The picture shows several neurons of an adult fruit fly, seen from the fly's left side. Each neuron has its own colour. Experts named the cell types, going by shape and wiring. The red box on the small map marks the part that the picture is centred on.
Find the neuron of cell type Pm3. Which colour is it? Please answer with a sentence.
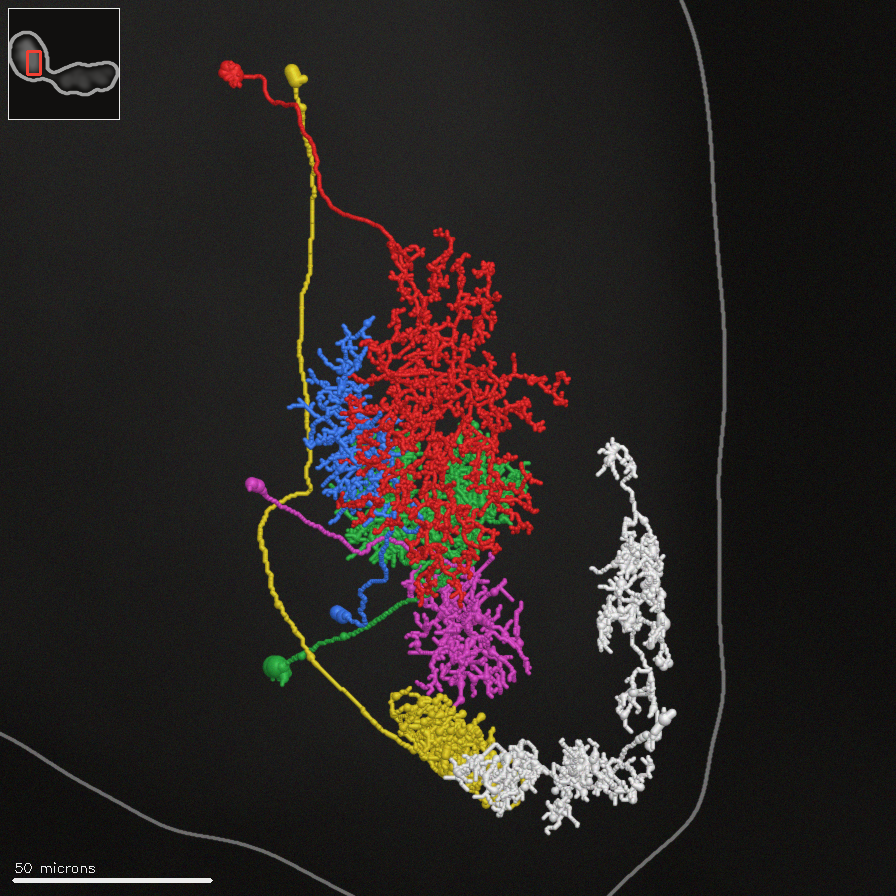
The colour is white.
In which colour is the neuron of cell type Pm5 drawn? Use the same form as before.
The colour is magenta.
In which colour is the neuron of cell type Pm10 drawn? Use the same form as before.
The colour is green.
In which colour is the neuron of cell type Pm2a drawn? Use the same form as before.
The colour is yellow.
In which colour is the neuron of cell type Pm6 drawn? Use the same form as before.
The colour is red.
